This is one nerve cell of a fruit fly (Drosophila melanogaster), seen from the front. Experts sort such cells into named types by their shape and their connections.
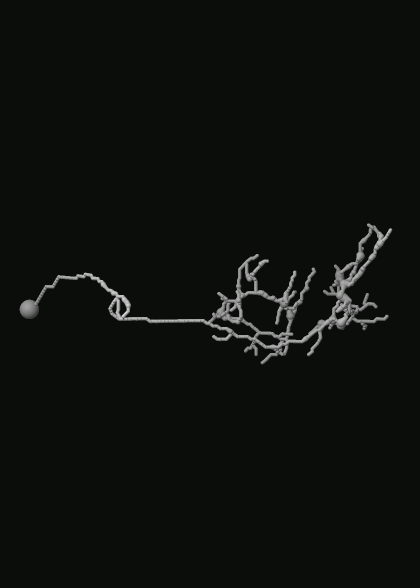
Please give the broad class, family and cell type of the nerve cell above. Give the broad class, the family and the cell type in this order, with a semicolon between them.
optic-lobe intrinsic neuron; Mi; Mi17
